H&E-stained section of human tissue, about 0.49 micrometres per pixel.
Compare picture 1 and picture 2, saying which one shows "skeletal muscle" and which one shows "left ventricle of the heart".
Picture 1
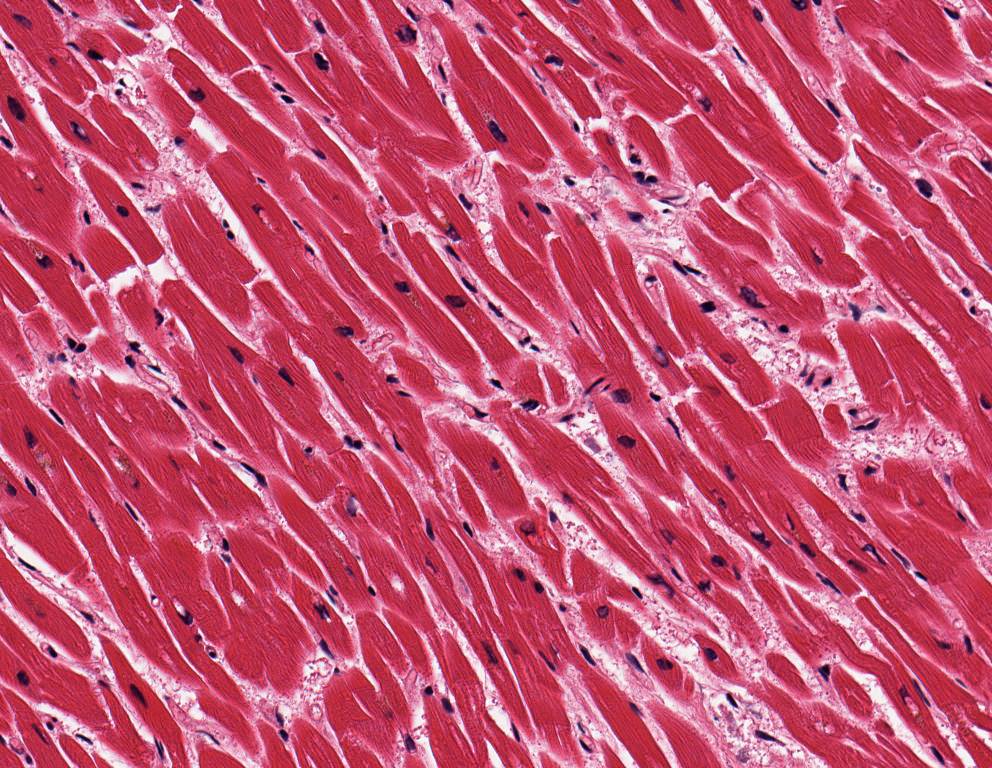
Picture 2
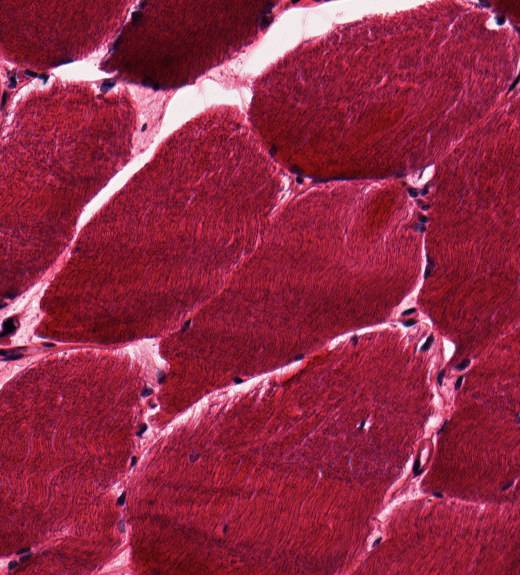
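Picture 1 shows the left ventricle of the heart, picture 2 skeletal muscle. In picture 1 the fibres are elongated, cut lengthwise and run diagonally from upper left to lower right, and many branch and join their neighbours. The fibres of picture 2 instead present angular, polygonal to oval outlines where they abut one another, with cytoplasm stained a deep red by eosin. Their small, dark, flattened nuclei sit at the fibre edges, not in the centres.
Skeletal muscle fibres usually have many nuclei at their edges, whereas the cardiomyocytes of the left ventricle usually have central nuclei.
Between the fibres, picture 1 has pale, loose connective tissue with small dark elongated nuclei and no fat cells, while picture 2 has only thin strands of pale pink connective tissue.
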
